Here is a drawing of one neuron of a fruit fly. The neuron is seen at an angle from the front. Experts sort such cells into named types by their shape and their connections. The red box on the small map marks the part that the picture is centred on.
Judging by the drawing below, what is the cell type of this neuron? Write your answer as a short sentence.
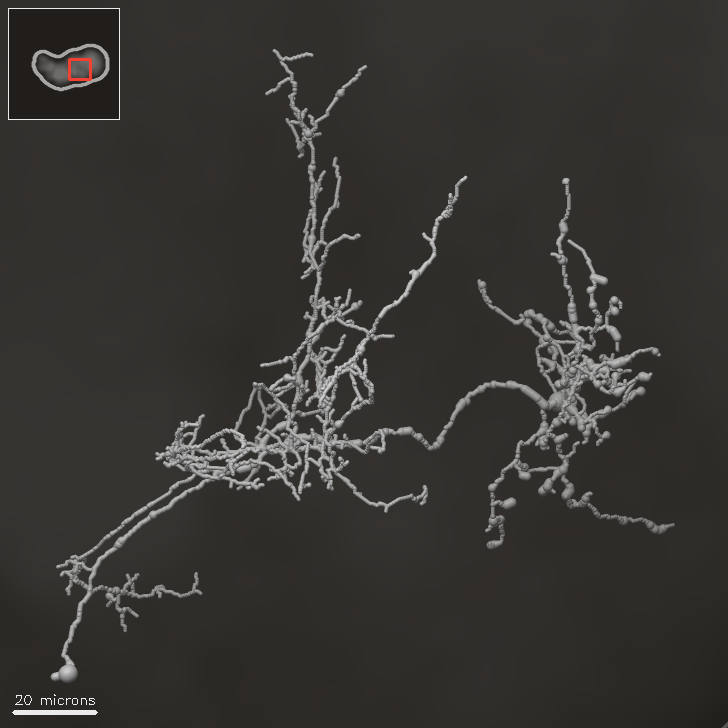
The cell type is VES105.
